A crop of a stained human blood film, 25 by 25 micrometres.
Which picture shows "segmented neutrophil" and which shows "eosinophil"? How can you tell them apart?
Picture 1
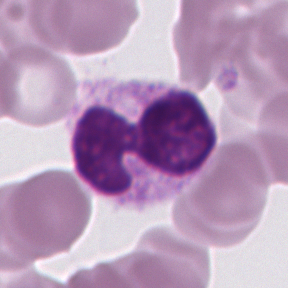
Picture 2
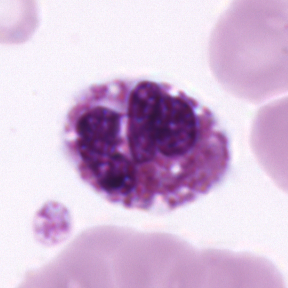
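Segmented neutrophil in picture 1; eosinophil in picture 2. Granules differ most: fine, purplish-pink and scattered in picture 1; coarse, reddish-pink and packed tight in picture 2.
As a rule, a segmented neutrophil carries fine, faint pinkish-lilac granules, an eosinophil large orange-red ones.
Cytoplasm in picture 1 pale pinkish-lilac.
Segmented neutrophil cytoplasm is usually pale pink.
Chromatin dark purple and clumped in both, densely in picture 1, coarsely in picture 2; no nucleoli in either. Picture 1 nucleus in two lobes, side by side, one left, one right. Edge of picture 1 ragged and faint, no sharp smooth line; picture 2 roughly oval, edge slightly bumpy and granular. Picture 2 cell about 15 by 11 micrometres. Small separate granular fragment just below and left of the picture 2 cell, not touching it.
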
